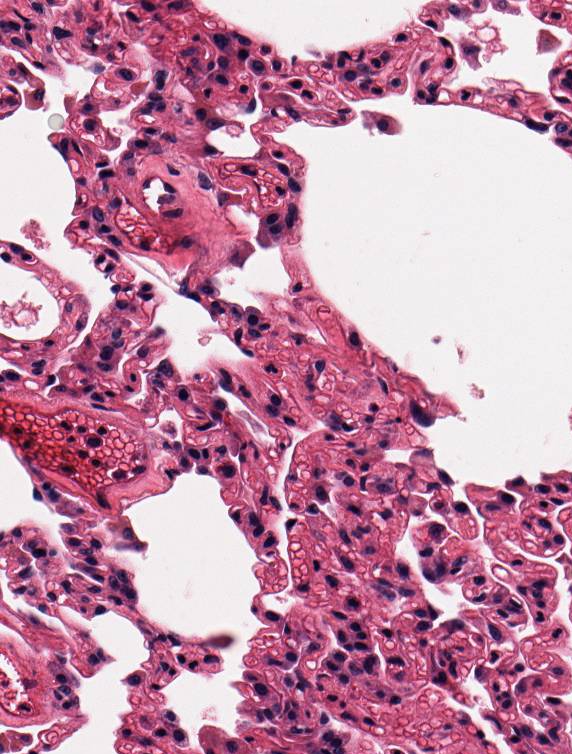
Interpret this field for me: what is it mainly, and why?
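The tissue is alveolus. First, architecture: thin branching septa surround large empty spaces, the largest at upper right.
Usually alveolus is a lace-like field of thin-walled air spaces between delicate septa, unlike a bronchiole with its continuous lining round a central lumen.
Second, septal contents: small round red blood cells outlined in pink lie within the septa throughout.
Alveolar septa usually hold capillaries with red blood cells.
Third, the spaces are largely clear, with only a few small detached cell fragments. Last, the lower right is most cellular, its septa crowded around narrow slit-like spaces.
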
